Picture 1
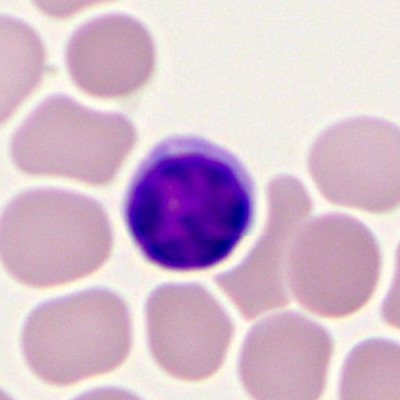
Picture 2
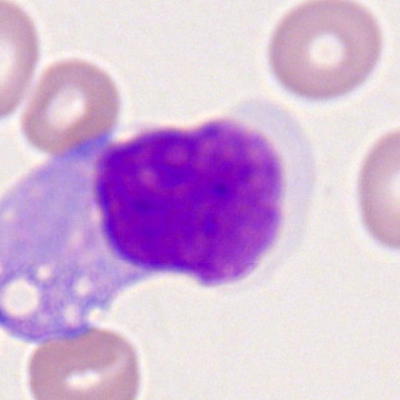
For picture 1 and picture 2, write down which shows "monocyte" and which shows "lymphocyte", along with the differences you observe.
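Picture 1 is the lymphocyte, and picture 2 is the monocyte. Start with the lymphocyte: its outline is round and smooth, and its chromatin is dark purple and densely clumped.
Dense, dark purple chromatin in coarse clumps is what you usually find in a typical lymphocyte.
Look for nucleoli in its nucleus and you won't find any, and its cytoplasm has neither granules nor vacuoles.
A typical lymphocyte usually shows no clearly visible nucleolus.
Now turn to the monocyte, where several small pale spots show within the nucleus. Its pale blue-lilac cytoplasm spreads broadly to the left of the nucleus, with clear round vacuoles gathered in the lower left part.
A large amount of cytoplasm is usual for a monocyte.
On the upper right, the cytoplasm next to the nucleus fades to a very pale, almost colourless zone. So the monocyte carries vacuoles in its cytoplasm, while the lymphocyte has none.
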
